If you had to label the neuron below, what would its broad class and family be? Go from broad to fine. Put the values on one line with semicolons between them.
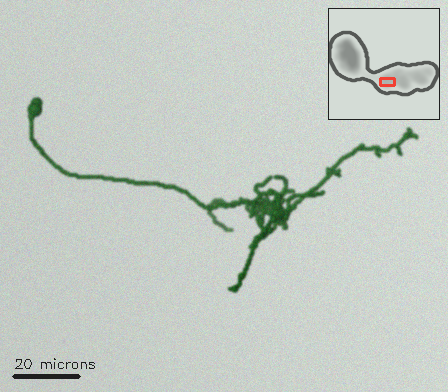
nerve-cord intrinsic neuron; hemilineage 09A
